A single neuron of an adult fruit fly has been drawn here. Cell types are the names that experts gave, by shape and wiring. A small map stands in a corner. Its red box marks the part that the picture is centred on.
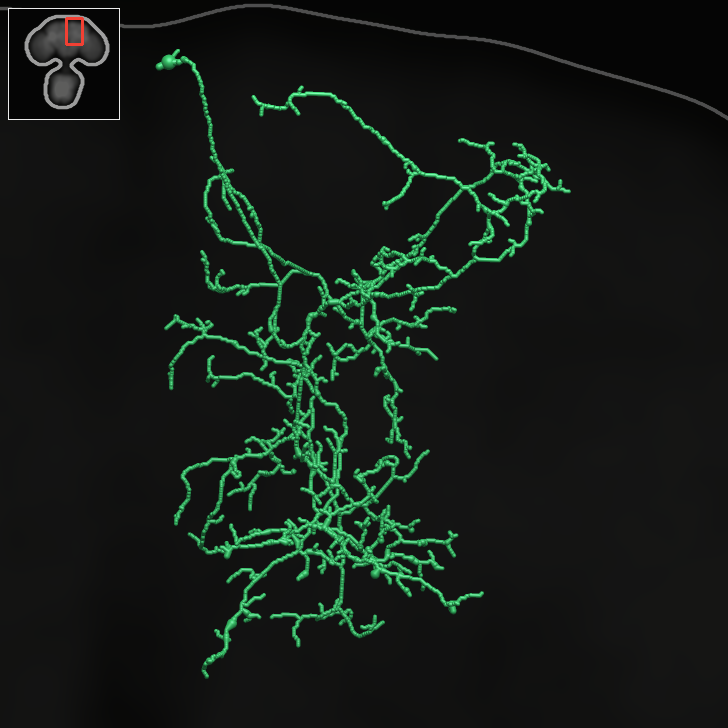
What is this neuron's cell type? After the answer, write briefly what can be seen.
Its cell type is CL038. It is a central-brain intrinsic neuron. The cell body is at the upper left of the picture. The picture shows more than a hundred branch ends.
